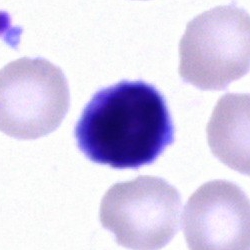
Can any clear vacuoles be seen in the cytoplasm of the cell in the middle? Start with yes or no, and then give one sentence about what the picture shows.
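No. No vacuoles are seen in the cell.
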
